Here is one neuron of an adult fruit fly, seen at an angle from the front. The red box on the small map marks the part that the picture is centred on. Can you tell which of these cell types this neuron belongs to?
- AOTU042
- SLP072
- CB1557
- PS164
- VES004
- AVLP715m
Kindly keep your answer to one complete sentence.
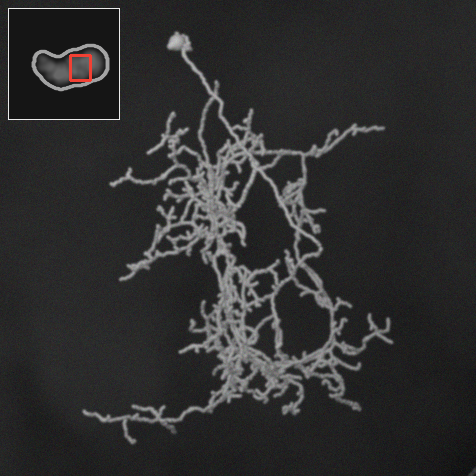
The neuron is a member of cell type PS164.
